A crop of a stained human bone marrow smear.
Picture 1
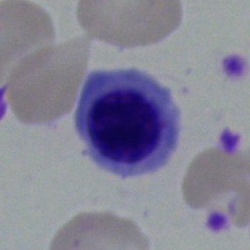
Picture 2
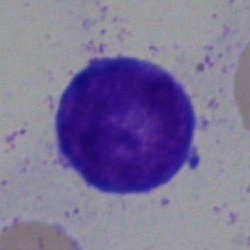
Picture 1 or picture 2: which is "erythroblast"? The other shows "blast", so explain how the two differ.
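Quick answer: erythroblast in the first picture, blast in the second. Chromatin's the first thing to compare: in the erythroblast it stains dark purple and looks dense, while in the blast it's finely mottled rather than coarsely clumped.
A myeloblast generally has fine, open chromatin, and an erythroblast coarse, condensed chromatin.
The blast's nucleus fills almost the whole cell, leaving at most a very thin rim of cytoplasm around it.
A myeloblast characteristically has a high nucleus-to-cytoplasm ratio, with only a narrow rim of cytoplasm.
The erythroblast's cytoplasm is blue, with no distinct granules and no vacuoles. You won't see granules in the blast either. Outlines differ too: the blast is round, whereas the erythroblast is irregular, with slightly angular corners instead of a smooth circle. There's also a small dark blue knob sticking out from the blast's lower right edge, and several small purple platelets sit to the right of the erythroblast.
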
